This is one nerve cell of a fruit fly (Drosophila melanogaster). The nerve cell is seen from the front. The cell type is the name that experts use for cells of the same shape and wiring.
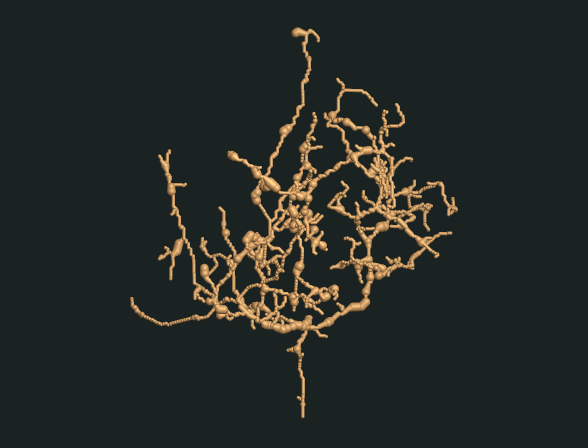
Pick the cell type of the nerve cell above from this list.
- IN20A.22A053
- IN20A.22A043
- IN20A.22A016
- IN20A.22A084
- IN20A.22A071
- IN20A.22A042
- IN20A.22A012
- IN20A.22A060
IN20A.22A016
